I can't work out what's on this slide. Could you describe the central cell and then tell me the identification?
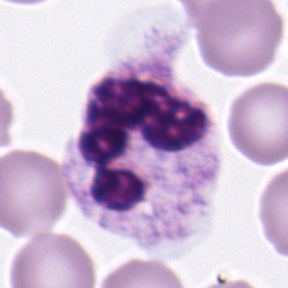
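Dark purple chromatin lies in dense clumps. None of the lobes shows a visible nucleolus. Fine violet-pink granules fill the cytoplasm, which contains no vacuoles. It is a segmented neutrophil.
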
